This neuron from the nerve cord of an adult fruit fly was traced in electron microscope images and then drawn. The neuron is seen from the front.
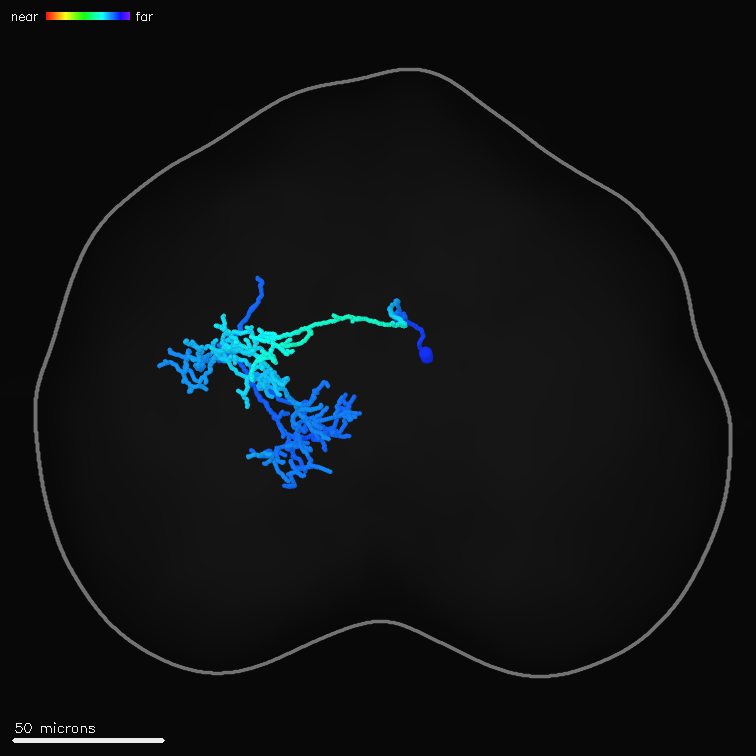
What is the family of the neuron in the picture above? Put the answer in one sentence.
The family is hemilineage 12B.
